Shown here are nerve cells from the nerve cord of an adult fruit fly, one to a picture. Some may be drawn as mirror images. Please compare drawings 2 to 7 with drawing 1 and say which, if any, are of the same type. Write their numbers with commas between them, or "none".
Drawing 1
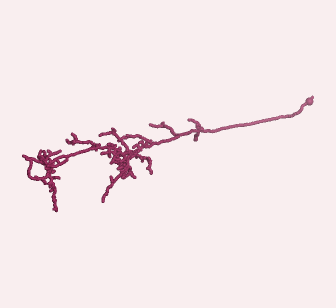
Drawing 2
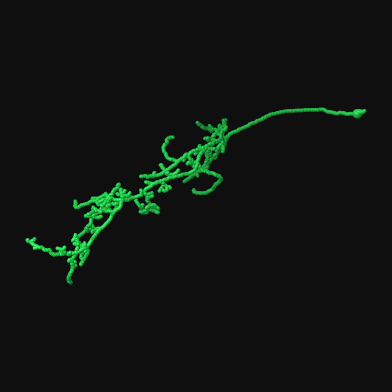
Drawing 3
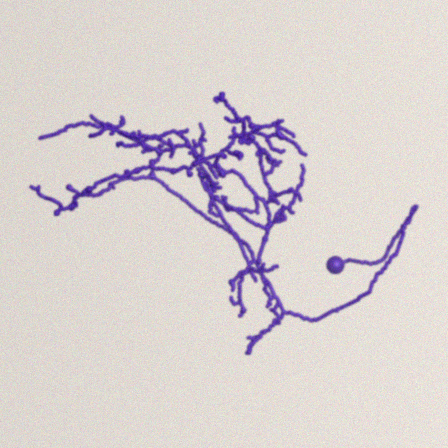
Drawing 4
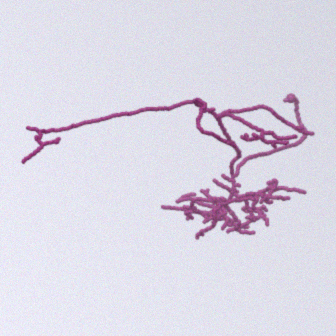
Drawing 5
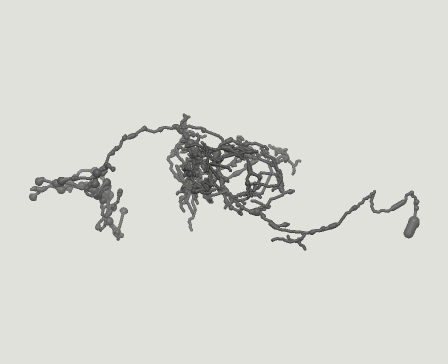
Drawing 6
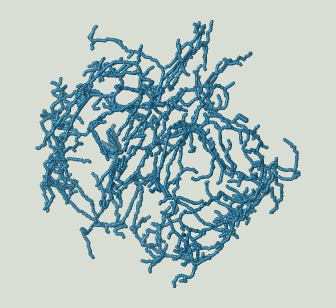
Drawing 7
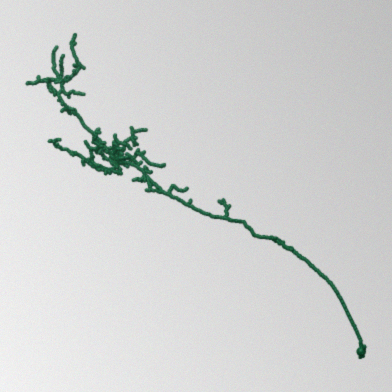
2, 7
